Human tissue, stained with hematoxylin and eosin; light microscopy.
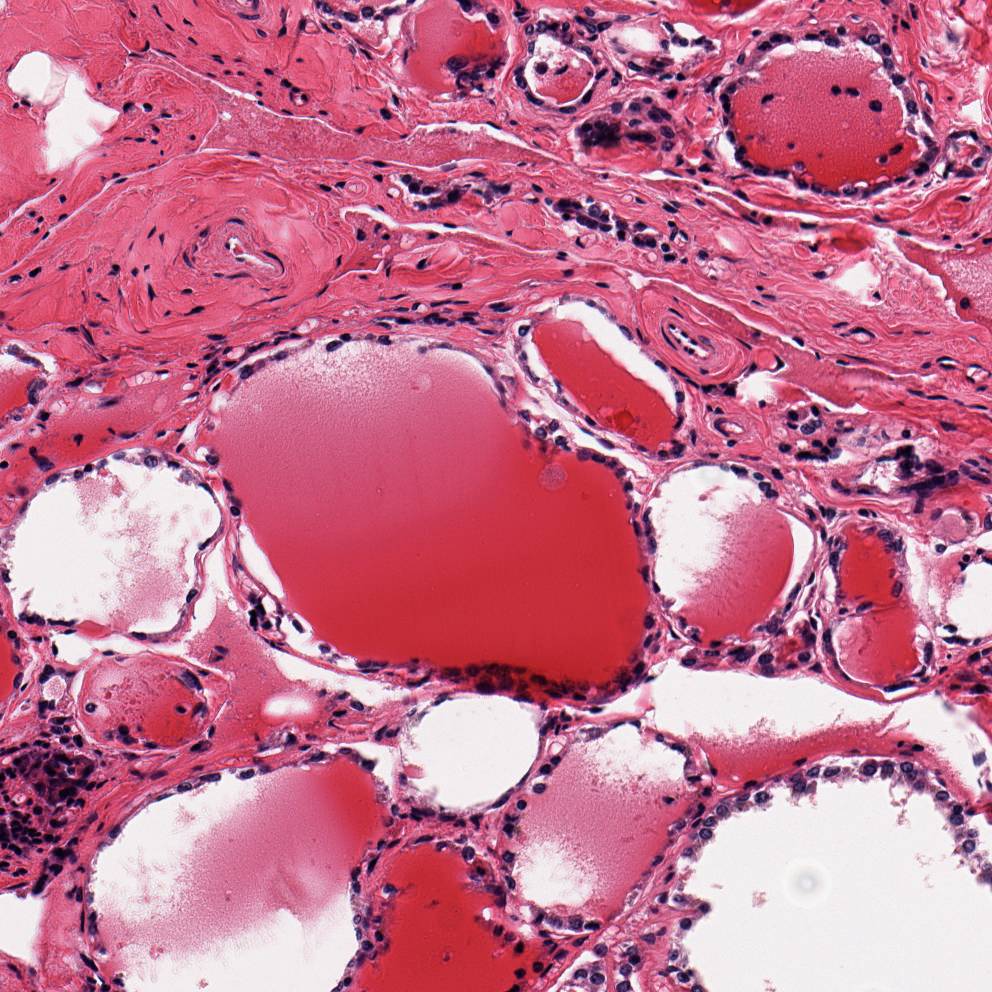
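thyroid, H&E. Closed round-to-oval follicles, widely varying in size, fill middle and lower field. Lining: single layer of flattened to low cuboidal epithelial cells. Follicular cell nuclei small, round, dark, evenly spaced, not crowded. Lower left edge: small dense lymphocyte cluster, nuclei dark and round.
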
